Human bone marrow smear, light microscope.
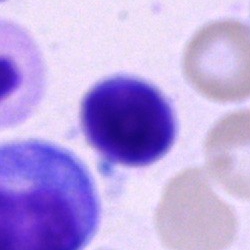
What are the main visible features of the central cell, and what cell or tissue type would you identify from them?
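Outline: round and smooth. Chromatin: dense, staining dark purple throughout. Nucleoli: none visible. Cytoplasm: scant, no more than a very thin rim around the nucleus. Cell type: lymphocyte.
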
